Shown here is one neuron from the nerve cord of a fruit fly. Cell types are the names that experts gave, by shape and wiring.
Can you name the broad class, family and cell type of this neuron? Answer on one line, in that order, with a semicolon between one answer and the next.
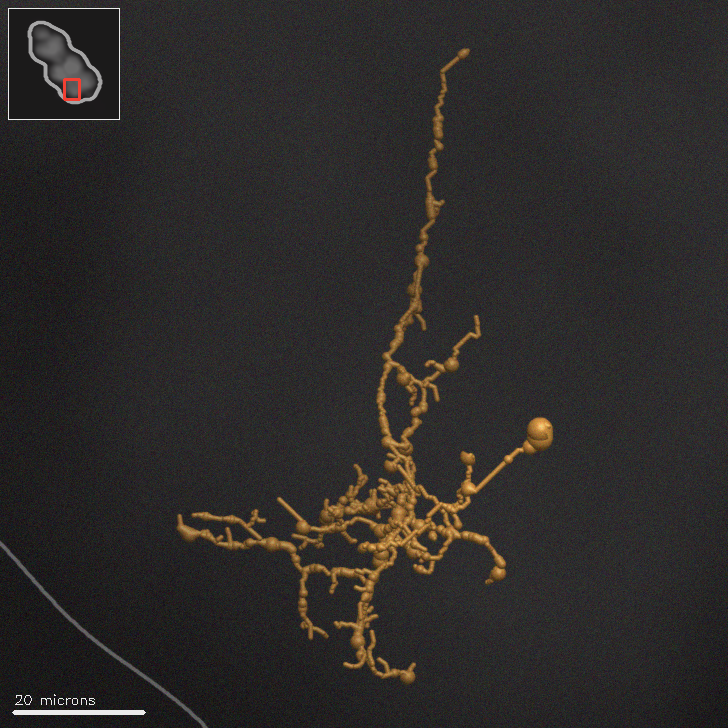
nerve-cord intrinsic neuron; hemilineage 01B; IN01B082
